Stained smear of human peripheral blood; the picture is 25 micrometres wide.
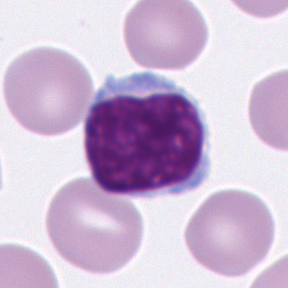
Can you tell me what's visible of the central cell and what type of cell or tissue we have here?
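Have a look at the nucleus: it is one single mass, with no lobes. The cytoplasm is pale blue, and you can see it contains no vacuoles. Then see how ragged the cell edge is, with small irregular projections. What you are looking at is a typical lymphocyte.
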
